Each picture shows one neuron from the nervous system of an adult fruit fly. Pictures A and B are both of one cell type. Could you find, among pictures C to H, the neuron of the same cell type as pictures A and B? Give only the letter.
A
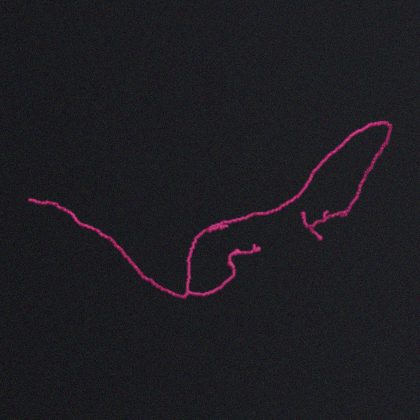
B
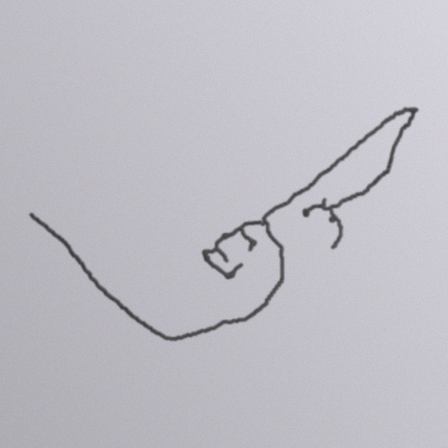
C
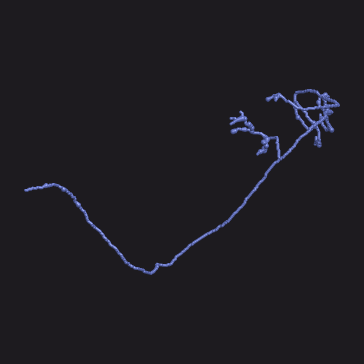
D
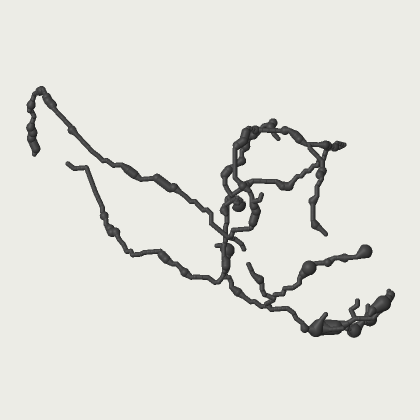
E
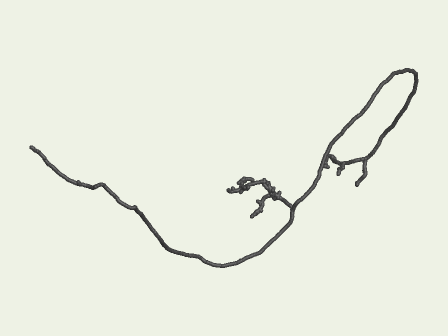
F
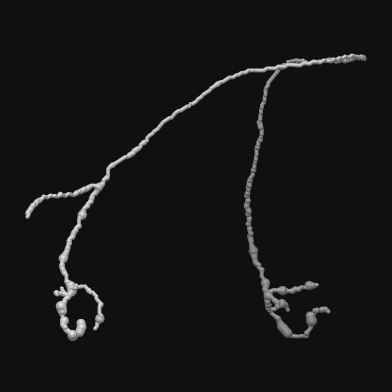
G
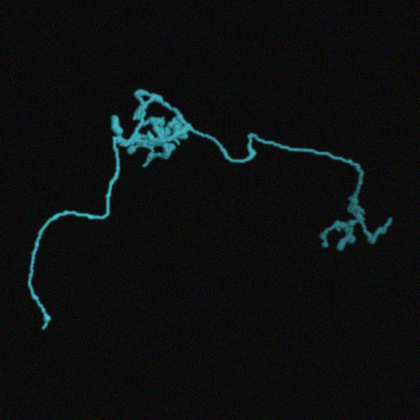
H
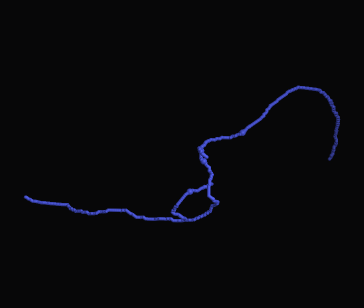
E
